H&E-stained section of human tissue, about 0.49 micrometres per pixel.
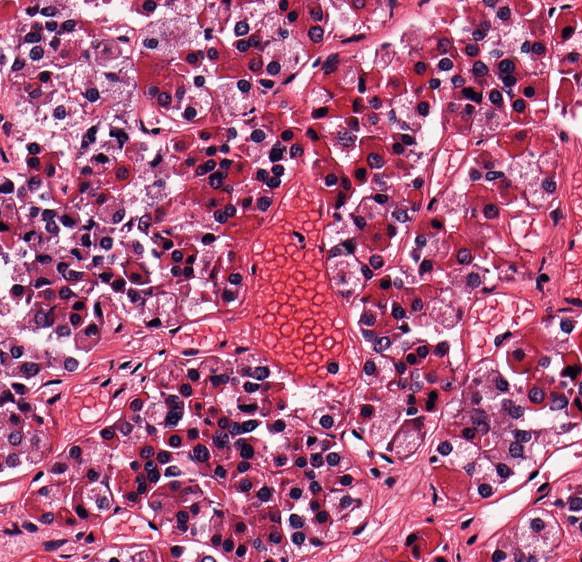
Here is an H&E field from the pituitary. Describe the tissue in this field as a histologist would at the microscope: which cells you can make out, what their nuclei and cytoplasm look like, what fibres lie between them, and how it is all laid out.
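Cells arranged in nests and clusters, separated by thin, delicate pink strands of connective tissue. Nest cell nuclei round, darkly stained. Septa carry a few flat, elongated nuclei running along them. Centre of field: vessel packed with closely set red blood cells.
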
